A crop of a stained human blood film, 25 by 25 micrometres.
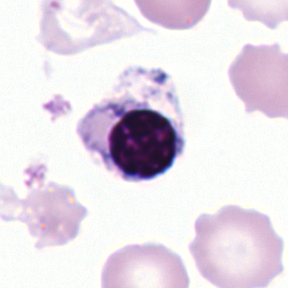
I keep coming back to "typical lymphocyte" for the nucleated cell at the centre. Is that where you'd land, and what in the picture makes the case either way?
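Normoblast, not a typical lymphocyte. Deciding point one: the cytoplasm left of the nucleus is smooth and pale greyish-pink, not blue.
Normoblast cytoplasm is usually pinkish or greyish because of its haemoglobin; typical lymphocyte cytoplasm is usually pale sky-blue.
Deciding point two: the nucleus is round, about 6 micrometres across, with very dense, dark purple-black chromatin and only a few small paler spots.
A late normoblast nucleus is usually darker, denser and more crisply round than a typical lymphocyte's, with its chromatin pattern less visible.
Both points favour normoblast and weigh against typical lymphocyte. No nucleoli seen. Pale cytoplasm lies mainly above and left of the nucleus; small dark blue-purple clumps sit in it near the top edge. Outline irregular and ragged, most of all along the top.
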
